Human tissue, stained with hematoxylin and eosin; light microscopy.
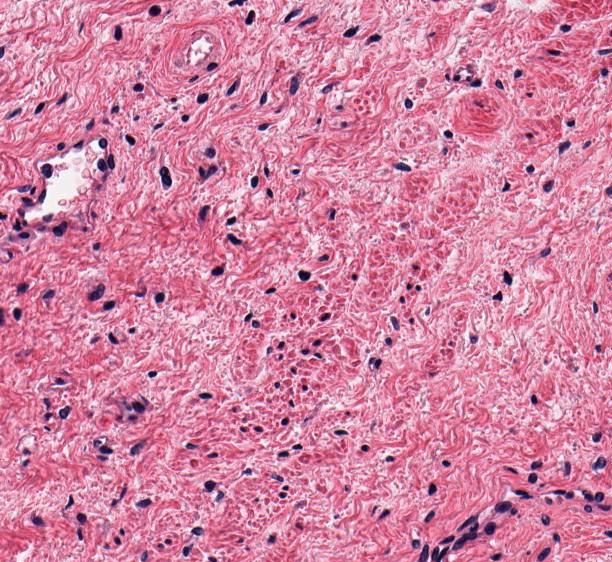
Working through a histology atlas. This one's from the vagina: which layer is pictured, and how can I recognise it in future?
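This one is dense connective tissue. Dense pink fibrous stroma takes up the whole field, and there is no epithelium anywhere. Notice how sparsely the small, dark, oval to spindle-shaped nuclei are scattered.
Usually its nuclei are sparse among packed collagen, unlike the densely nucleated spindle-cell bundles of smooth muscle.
The collagen fibres are wavy and run in mixed directions. Near the top edge, left of centre, a small vessel has a thick concentric wall and narrow lumen.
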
